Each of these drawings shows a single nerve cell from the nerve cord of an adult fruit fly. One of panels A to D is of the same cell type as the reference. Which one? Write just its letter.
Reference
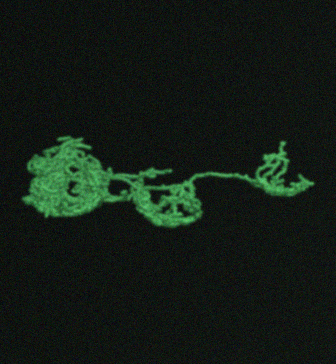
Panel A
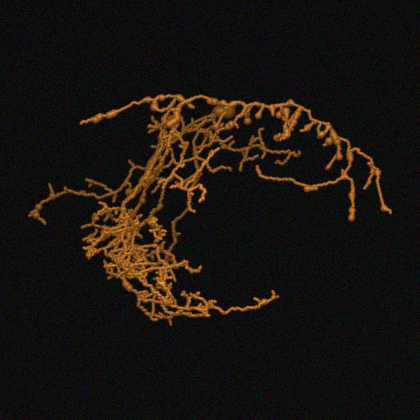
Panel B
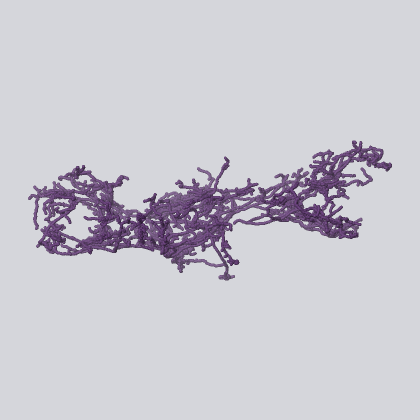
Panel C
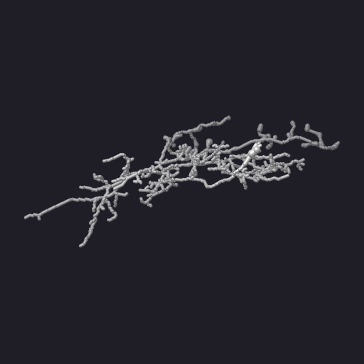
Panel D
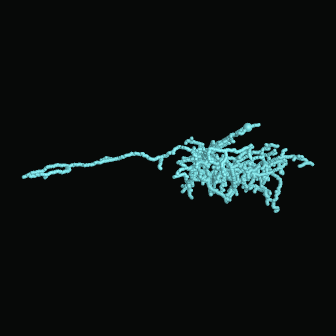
B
